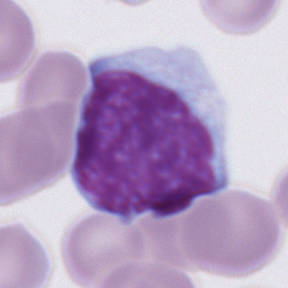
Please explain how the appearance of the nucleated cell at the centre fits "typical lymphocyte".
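For a typical lymphocyte, start with the nucleus: it's a single mass with no lobes, and it takes up about 70% of the cell's area.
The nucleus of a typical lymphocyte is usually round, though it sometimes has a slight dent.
The chromatin is dark purple and clumped, with small pale gaps between the clumps. The cytoplasm around it is pale blue and forms a wider band on the upper right of the nucleus than on the lower left.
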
